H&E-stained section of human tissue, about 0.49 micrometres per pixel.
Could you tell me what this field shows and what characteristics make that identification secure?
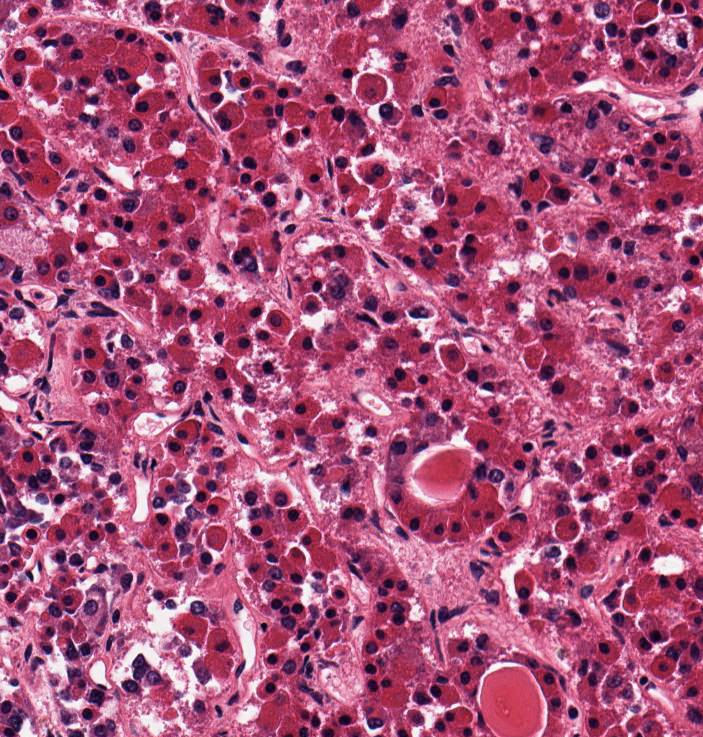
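This field shows the pars distalis of the pituitary. Its cells lie in nests and cords divided by thin fibrous septa, which are delicate and carry flattened spindle nuclei and small thin-walled vessels.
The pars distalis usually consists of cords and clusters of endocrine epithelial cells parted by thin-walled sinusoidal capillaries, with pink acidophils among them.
Most cells here are polygonal, with abundant, intensely eosinophilic, granular cytoplasm and one round, dark nucleus each.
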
